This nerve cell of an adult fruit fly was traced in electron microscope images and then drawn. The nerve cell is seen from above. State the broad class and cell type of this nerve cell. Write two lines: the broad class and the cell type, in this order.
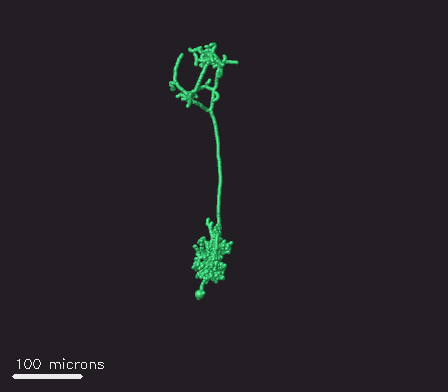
nerve-cord intrinsic neuron
INXXX110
